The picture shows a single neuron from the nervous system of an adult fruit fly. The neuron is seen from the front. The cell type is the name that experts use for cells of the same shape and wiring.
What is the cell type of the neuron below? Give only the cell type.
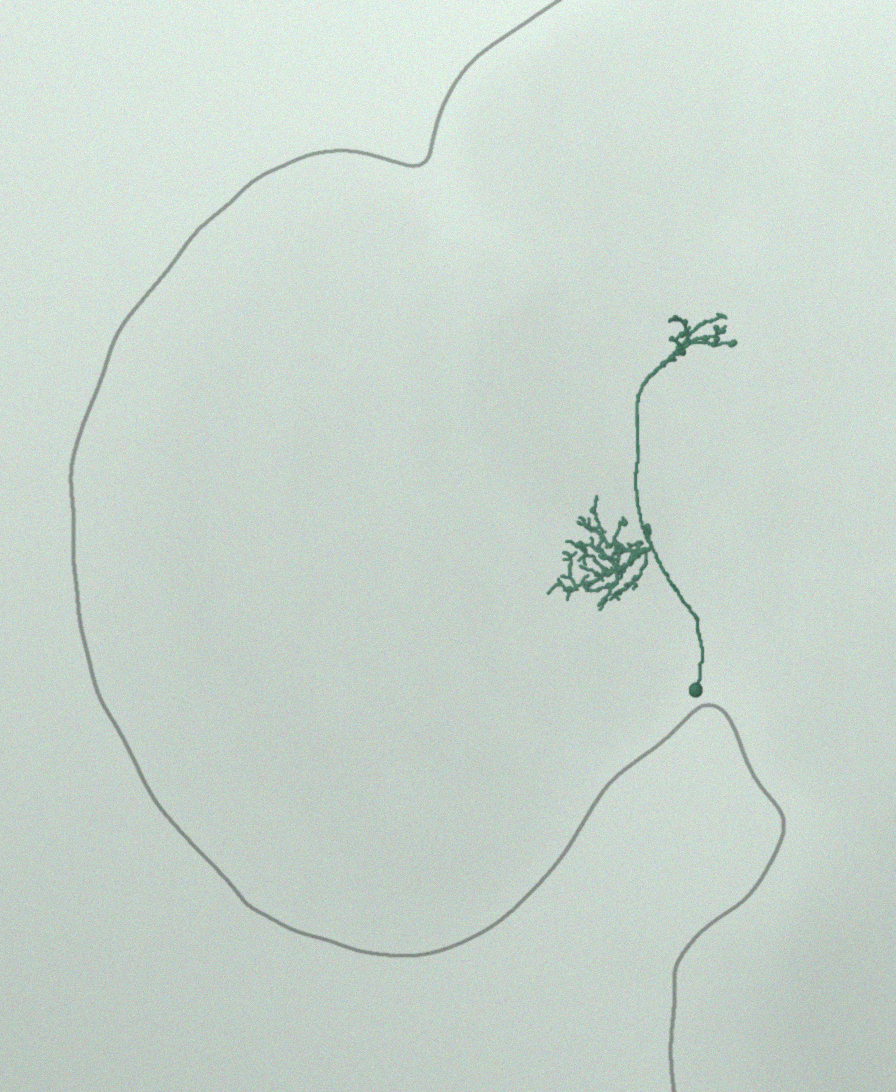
LC13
